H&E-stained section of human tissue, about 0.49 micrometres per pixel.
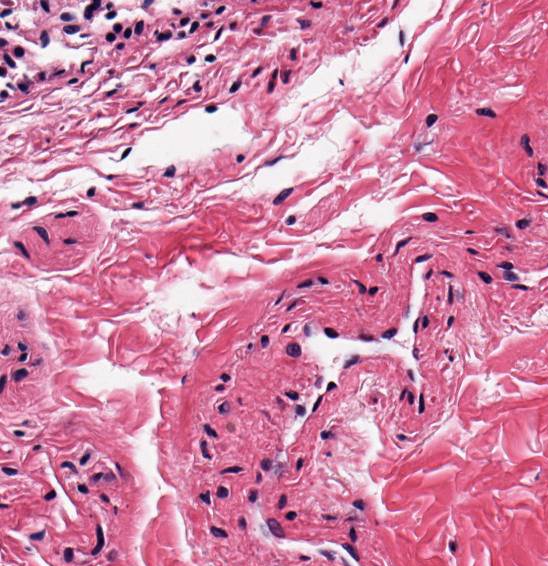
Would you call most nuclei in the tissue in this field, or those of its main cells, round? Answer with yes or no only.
No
